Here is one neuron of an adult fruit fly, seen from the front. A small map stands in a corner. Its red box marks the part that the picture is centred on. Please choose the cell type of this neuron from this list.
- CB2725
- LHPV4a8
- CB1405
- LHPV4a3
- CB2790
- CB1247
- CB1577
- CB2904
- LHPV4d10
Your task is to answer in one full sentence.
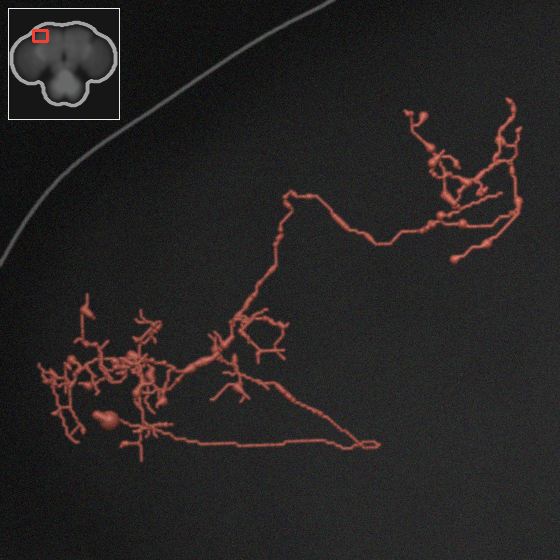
As for cell type, this neuron is LHPV4d10.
